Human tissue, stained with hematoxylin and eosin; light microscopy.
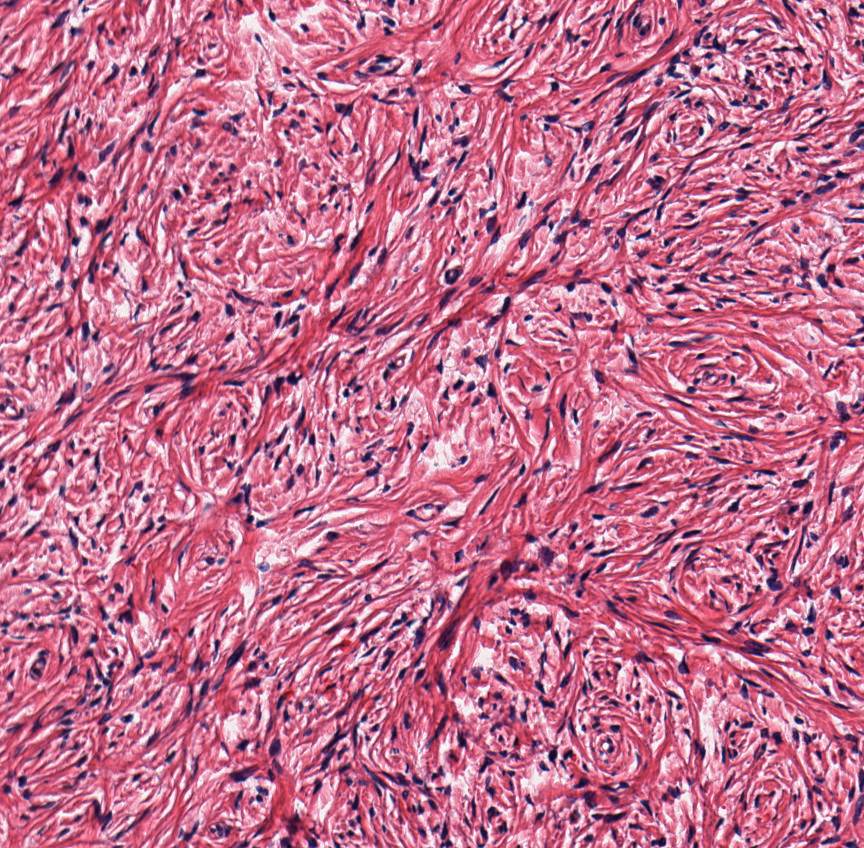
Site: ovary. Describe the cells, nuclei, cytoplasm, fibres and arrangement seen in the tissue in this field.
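Spindle cells are arranged in interlacing bundles that curve into rounded whorls across the field. Neighbouring bundles are cut in different planes, some lengthwise and some across. Nuclei are elongated, slender and dark-staining, fairly uniform in size and evenly scattered.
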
